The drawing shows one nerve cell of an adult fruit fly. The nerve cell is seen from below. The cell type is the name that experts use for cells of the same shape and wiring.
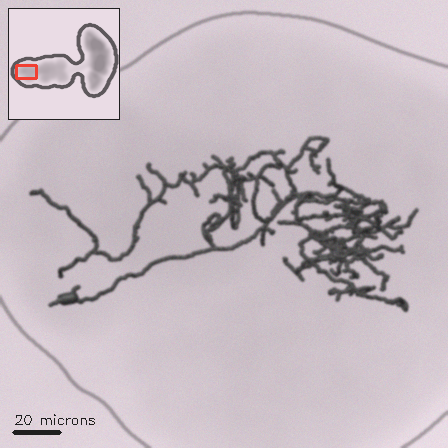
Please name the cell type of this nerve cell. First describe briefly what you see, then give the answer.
It is in the nerve cord and does not reach the brain. From left to right in the picture it spans about 170 microns. The picture shows dozens of branch ends. This is a nerve-cord intrinsic neuron. The cell type is IN00A024.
